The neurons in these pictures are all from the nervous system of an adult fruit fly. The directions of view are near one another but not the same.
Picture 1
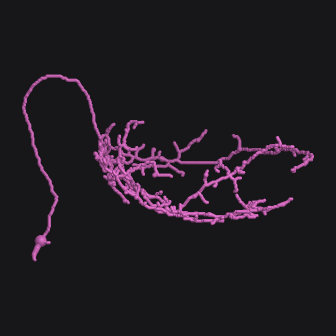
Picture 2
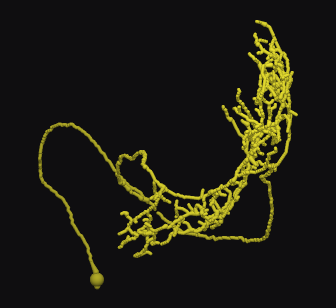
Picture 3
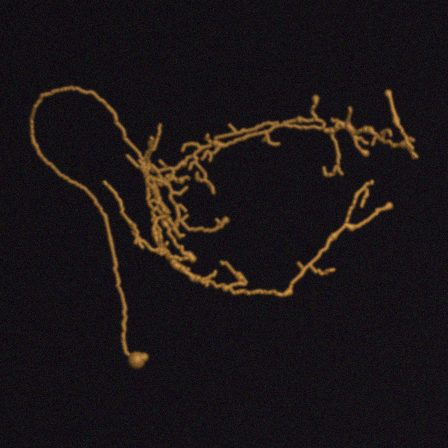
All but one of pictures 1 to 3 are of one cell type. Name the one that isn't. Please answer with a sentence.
Picture 2 shows a neuron of another cell type.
